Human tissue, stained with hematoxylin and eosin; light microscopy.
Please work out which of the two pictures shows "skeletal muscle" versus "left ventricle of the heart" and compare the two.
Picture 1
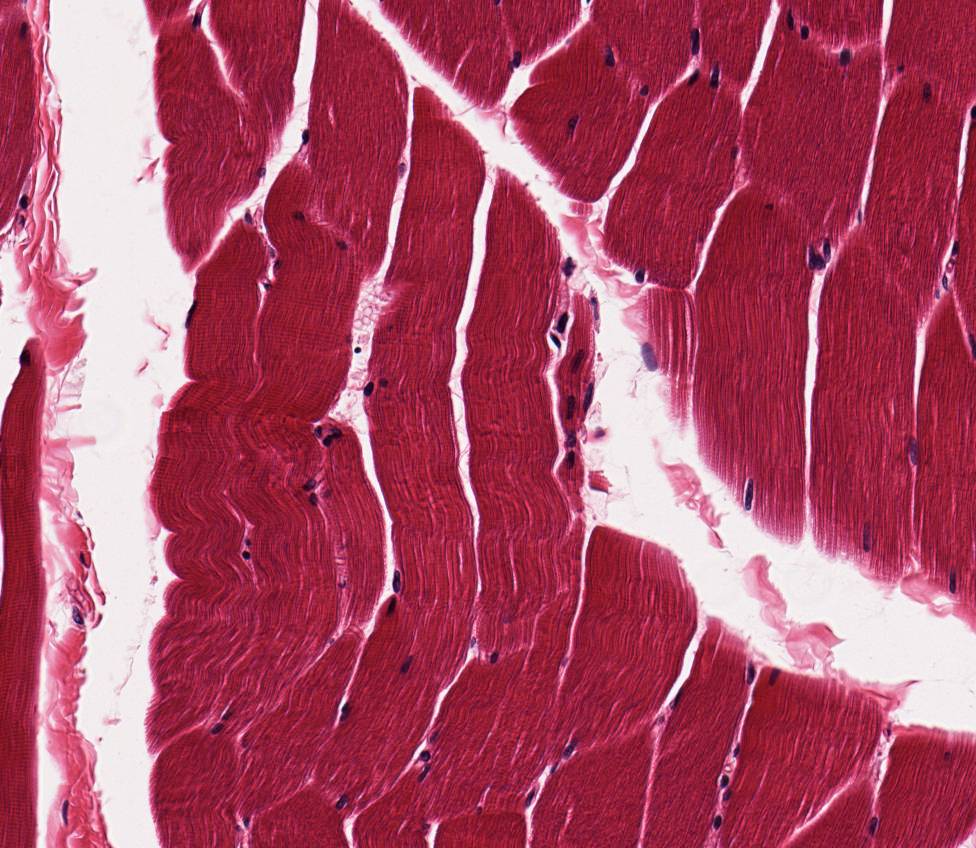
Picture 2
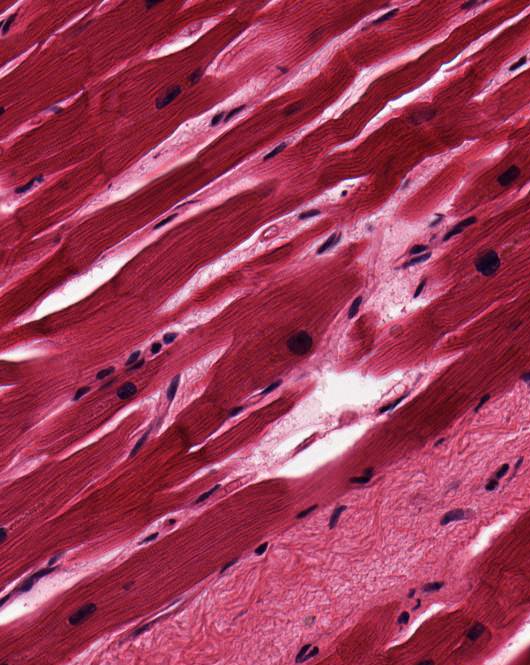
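Picture 1 is skeletal muscle, and picture 2 is the left ventricle of the heart. Let's start with the nuclei. In picture 1 the dark, elongated nuclei sit at the edges of the fibres, just beneath their surfaces. Now look at the fibre in the centre of picture 2: its rounded nucleus lies in the middle of the fibre.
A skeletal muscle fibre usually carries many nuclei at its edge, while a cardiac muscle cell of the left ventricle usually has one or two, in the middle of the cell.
Follow the fibres in picture 2, cut lengthwise and running diagonally from lower left to upper right, and you will see them branch and join with their neighbours.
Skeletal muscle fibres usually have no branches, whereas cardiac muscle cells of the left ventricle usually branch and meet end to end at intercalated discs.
Back in picture 1, the fibres show fine, regular cross-striations across their width and a deep, even red cytoplasm, and at the lower left they take a wavy, rippled course. In the lower right of picture 2 lies a broad pale pink area with a fine wavy fibrillar texture.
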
